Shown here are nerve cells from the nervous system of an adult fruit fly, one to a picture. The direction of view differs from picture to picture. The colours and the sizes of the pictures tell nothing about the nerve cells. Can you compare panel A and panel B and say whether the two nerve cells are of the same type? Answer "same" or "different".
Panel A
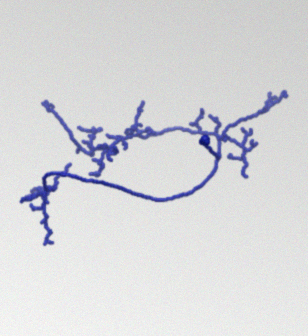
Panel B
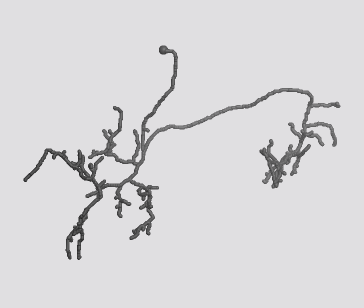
different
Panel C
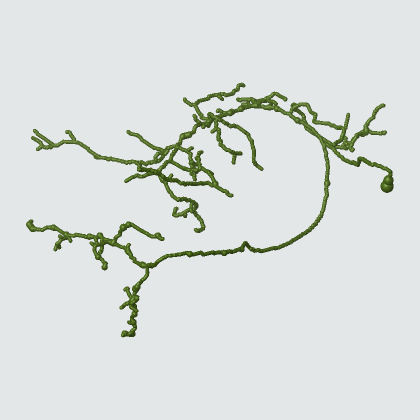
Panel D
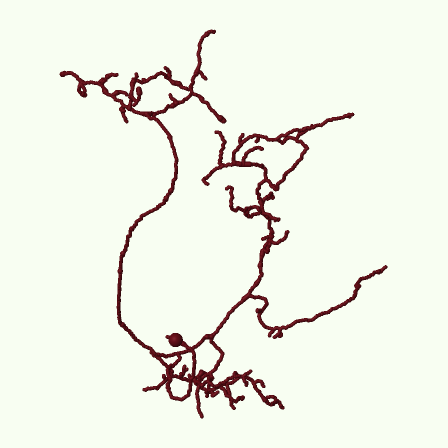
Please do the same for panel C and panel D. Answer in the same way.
same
